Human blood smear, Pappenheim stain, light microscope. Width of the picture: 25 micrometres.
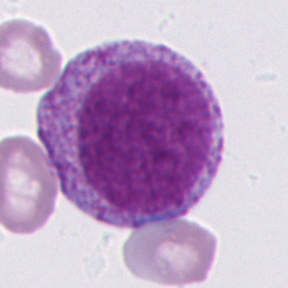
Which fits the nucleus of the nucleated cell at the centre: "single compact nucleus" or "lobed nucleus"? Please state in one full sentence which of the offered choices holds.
In this cell, the nucleus forms one compact round, oval or kidney-shaped piece.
